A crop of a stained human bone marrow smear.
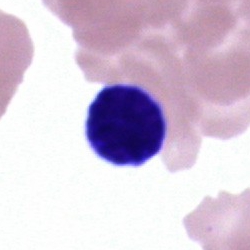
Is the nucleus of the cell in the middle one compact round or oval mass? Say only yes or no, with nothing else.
Yes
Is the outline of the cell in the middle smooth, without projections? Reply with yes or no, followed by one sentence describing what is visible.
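Yes. The cell outline is round and smooth.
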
